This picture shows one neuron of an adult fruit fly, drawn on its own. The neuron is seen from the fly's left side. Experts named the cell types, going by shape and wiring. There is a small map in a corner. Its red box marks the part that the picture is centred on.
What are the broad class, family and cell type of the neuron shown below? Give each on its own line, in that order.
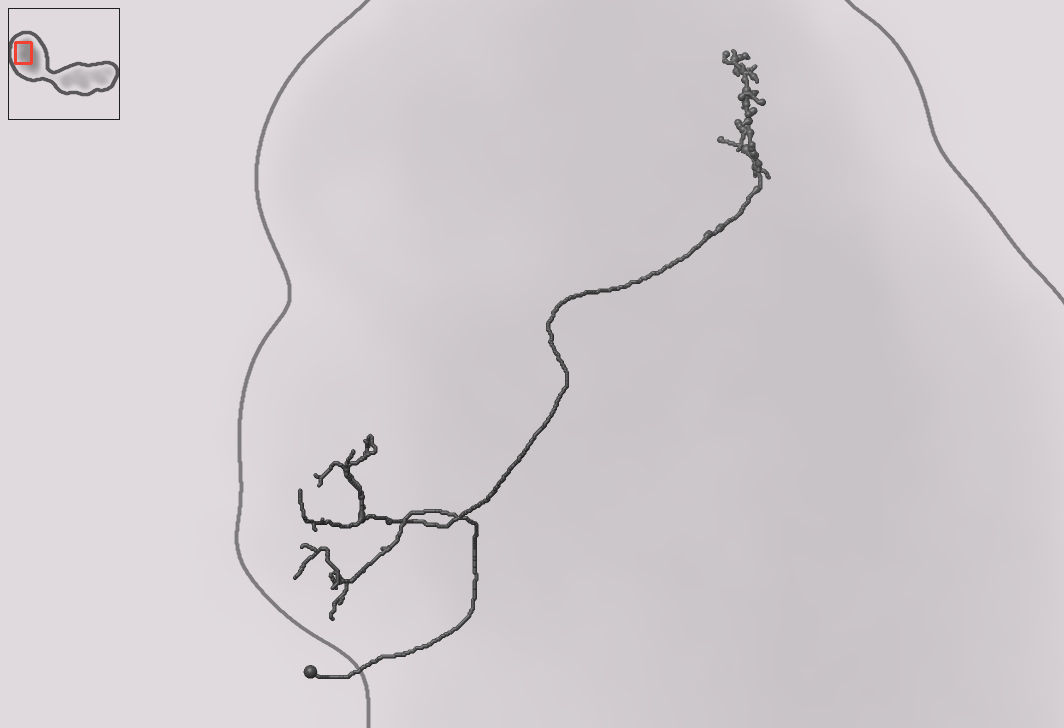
central-brain intrinsic neuron
hemilineage ALv1
CB2772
